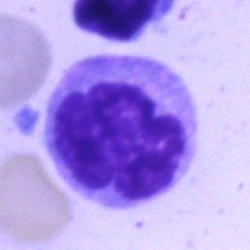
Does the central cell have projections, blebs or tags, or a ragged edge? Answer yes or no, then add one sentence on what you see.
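No. The cell has a round, smooth outline.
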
